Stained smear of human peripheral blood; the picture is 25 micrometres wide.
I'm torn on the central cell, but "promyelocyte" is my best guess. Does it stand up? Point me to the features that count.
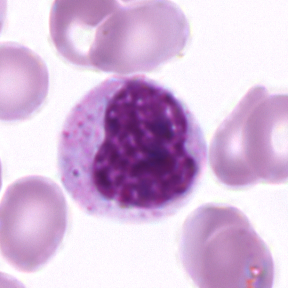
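First, the cytoplasm is pale lilac-grey.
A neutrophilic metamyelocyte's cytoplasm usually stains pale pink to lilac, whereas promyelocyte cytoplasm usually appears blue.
This colour goes with metamyelocyte and against promyelocyte. Only sparse, fine pinkish-purple granules are scattered through the cytoplasm.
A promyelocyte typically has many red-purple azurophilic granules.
The sparse granules count against promyelocyte. The cell is about 12 micrometres across.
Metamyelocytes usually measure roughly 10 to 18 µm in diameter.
The size fits metamyelocyte. The nucleus lies toward the right.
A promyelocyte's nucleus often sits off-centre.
This position does not exclude promyelocyte. The nucleus is indented and bean-shaped, about 11 by 9 micrometres and about 60% of the cell's area, with clumped dark purple chromatin and paler gaps between the clumps. Conclusion: promyelocyte does not fit; the cell is a metamyelocyte.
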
